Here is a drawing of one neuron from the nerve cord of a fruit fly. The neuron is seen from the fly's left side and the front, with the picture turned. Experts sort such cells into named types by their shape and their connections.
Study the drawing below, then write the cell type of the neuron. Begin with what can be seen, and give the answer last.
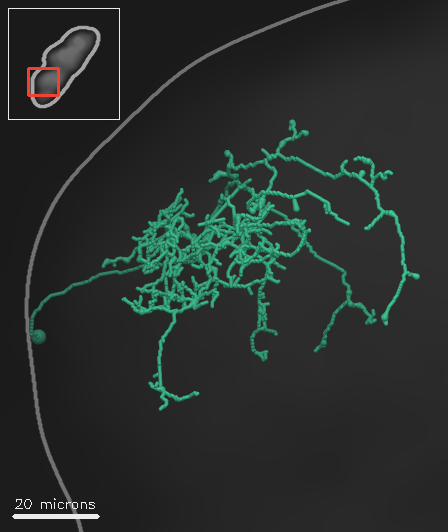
From left to right in the picture it spans about 95 microns. Dozens of branch ends can be seen. Its broad class is nerve-cord intrinsic neuron. It is of cell type IN01B036.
